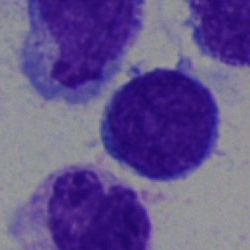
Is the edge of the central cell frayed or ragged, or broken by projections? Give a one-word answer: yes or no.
Yes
